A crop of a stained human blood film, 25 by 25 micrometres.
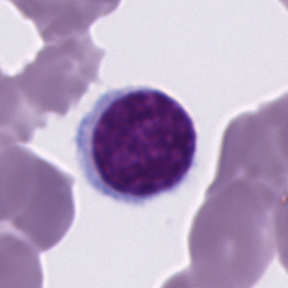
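Hairy cell in the centre: its nucleus sits a little toward the right, and the cytoplasm makes only a narrow rim around it. You won't find any granules or vacuoles in that cytoplasm.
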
